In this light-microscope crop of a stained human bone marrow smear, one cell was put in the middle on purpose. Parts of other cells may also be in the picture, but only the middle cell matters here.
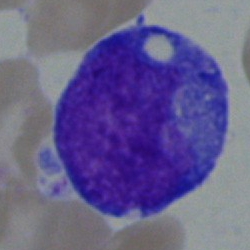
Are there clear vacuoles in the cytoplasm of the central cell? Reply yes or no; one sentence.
Yes, in the cytoplasm of the cell there is at least one clear vacuole.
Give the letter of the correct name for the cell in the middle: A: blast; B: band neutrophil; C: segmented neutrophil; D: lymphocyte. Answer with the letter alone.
A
